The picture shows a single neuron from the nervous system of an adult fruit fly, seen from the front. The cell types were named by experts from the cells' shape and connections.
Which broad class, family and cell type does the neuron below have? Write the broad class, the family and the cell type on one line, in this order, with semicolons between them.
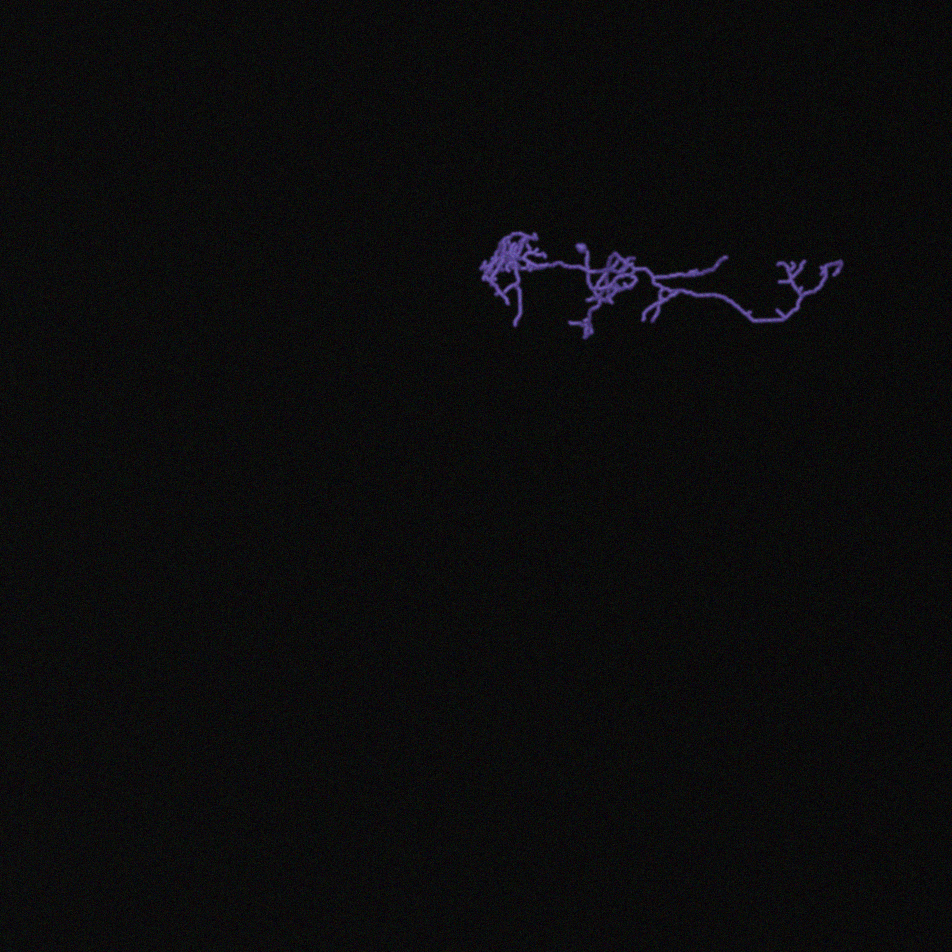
central-brain intrinsic neuron; hemilineage DM6_dorso_lateral; SMP381_a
